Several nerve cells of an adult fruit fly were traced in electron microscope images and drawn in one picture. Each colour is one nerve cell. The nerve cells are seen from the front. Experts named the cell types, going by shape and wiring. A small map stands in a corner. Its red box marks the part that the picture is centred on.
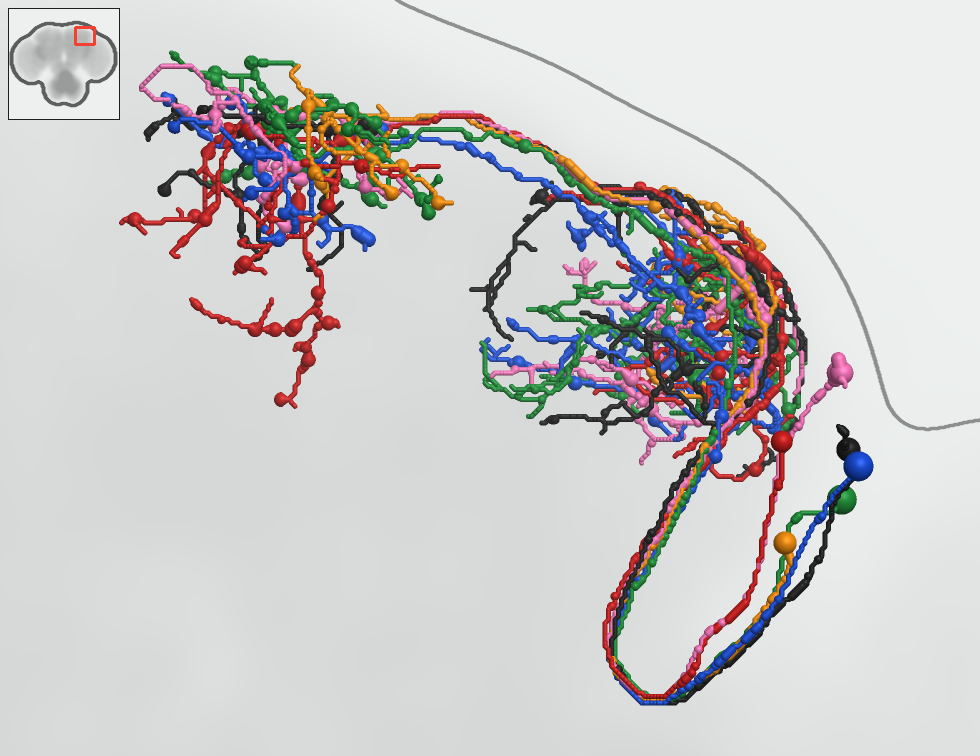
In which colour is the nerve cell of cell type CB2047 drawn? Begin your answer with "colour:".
colour: orange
